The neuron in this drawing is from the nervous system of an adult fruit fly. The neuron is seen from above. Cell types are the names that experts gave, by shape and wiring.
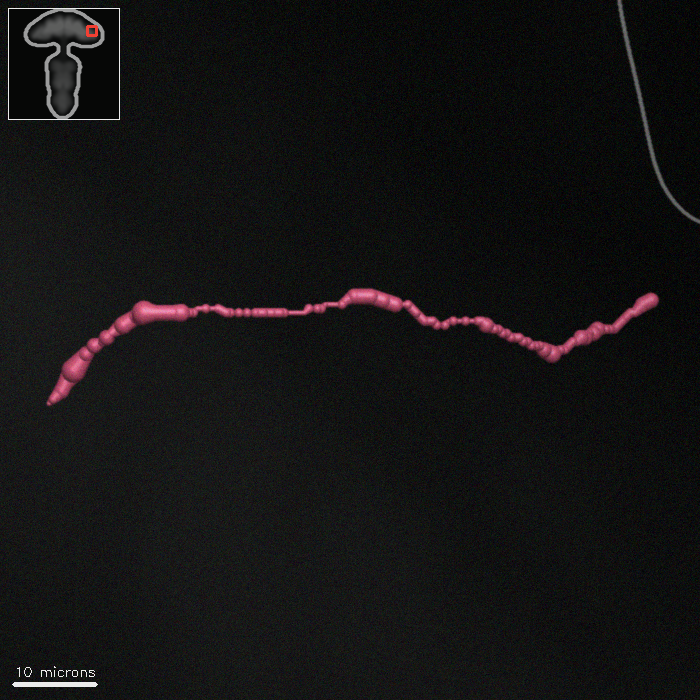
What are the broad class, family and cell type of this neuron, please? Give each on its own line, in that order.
photoreceptor or other optic-lobe sensory neuron
class visual
R8p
